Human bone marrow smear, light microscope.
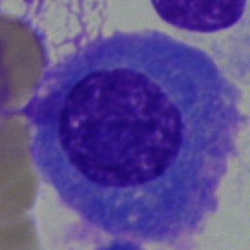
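Plasma cell in a stained bone marrow smear, the cell at the centre. Its outline is roughly round, with a bumpy, uneven edge. The nucleus lies slightly toward the left of the cell; its chromatin is dark purple and clumped, broken by small pale gaps. The cytoplasm is blue.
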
